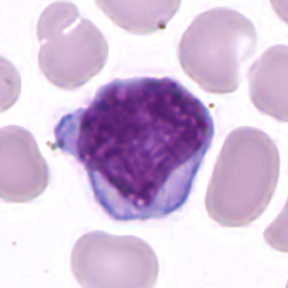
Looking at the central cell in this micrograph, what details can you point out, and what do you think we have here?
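Outline: irregular and angular rather than round, with a small bulge of cytoplasm projecting from the left side. Chromatin: coarse, clumped, deep purple. Nucleolus: none clearly visible. Identity: plasma cell.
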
